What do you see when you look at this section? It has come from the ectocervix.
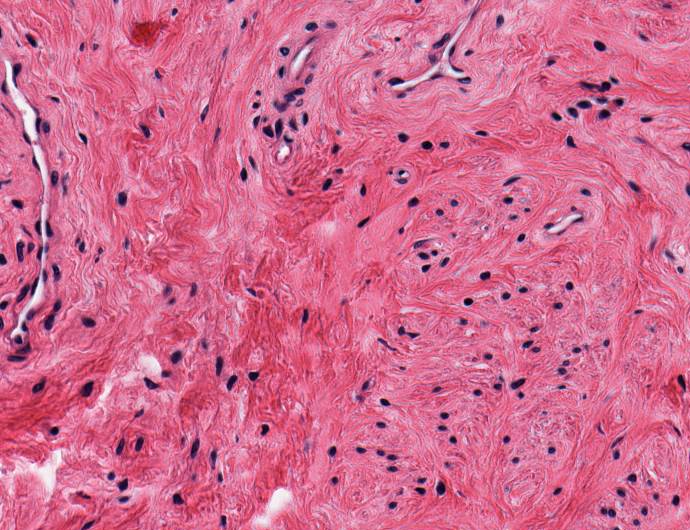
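Composition: the entire field consists of densely packed pink collagen fibres, and no epithelium is seen. Arrangement: the wavy bundles interlace and swirl rather than following one line. Nuclei: small, dark, oval to spindle-shaped, sparse and scattered singly between the fibres.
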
